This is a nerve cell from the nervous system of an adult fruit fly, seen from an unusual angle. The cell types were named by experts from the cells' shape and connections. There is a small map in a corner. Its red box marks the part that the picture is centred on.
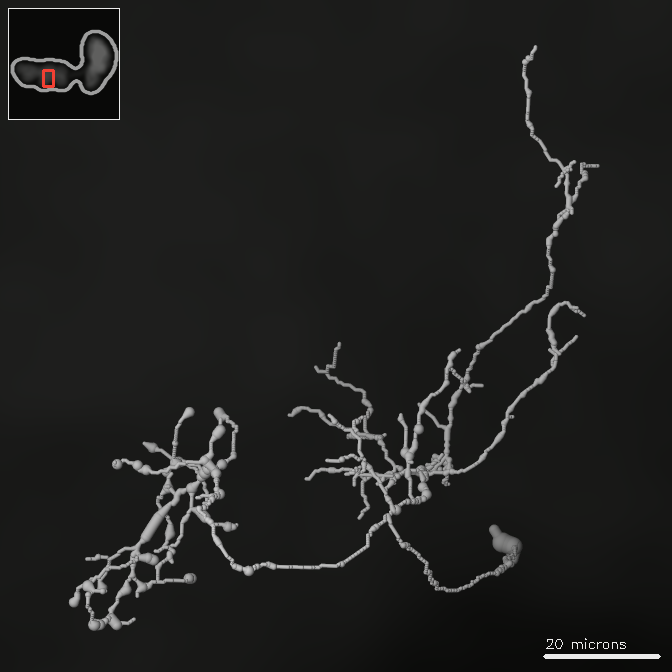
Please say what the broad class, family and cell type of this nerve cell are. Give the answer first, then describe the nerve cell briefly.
This is a nerve-cord intrinsic neuron. The family is hemilineage 09A. It is of cell type IN09A076. The cell body is at the lower right of the picture. From top to bottom in the picture it spans about 100 microns. Dozens of branch ends can be seen.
